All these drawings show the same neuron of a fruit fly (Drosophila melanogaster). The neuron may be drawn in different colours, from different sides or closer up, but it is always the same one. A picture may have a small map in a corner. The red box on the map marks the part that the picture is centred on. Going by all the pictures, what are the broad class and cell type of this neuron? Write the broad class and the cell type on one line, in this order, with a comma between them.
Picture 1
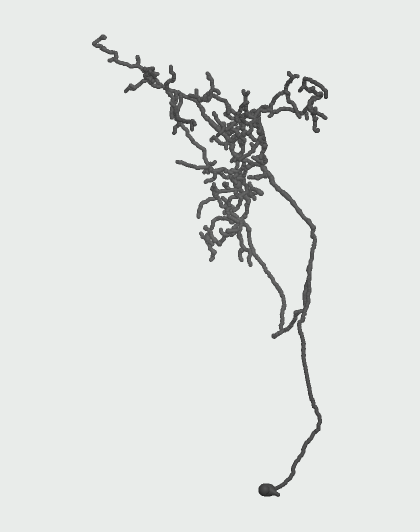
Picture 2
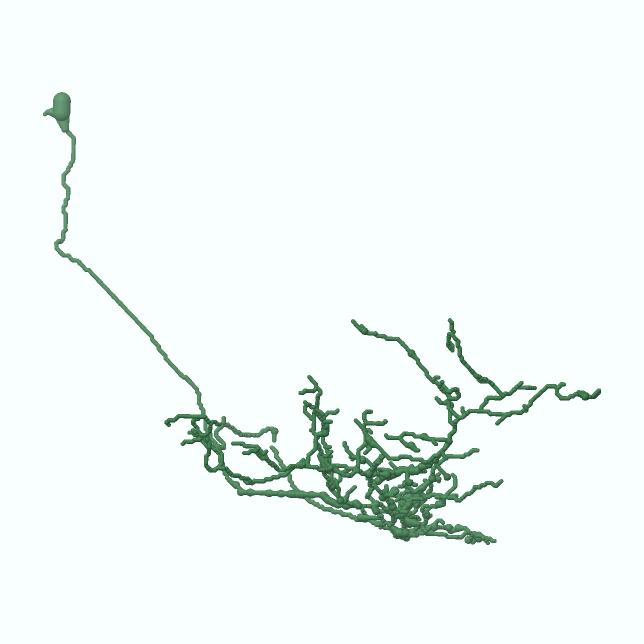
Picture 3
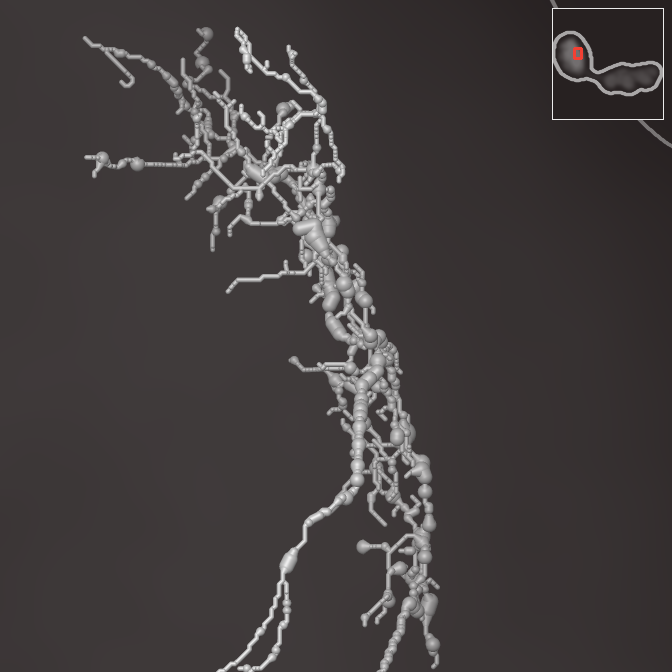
central-brain intrinsic neuron, PLP261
